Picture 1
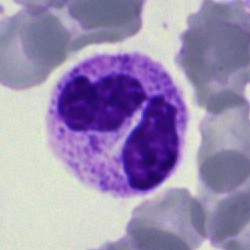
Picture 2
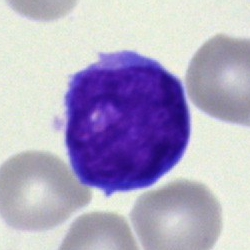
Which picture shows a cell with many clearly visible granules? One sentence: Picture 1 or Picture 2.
The cell in picture 1 has many visible granules in its cytoplasm.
